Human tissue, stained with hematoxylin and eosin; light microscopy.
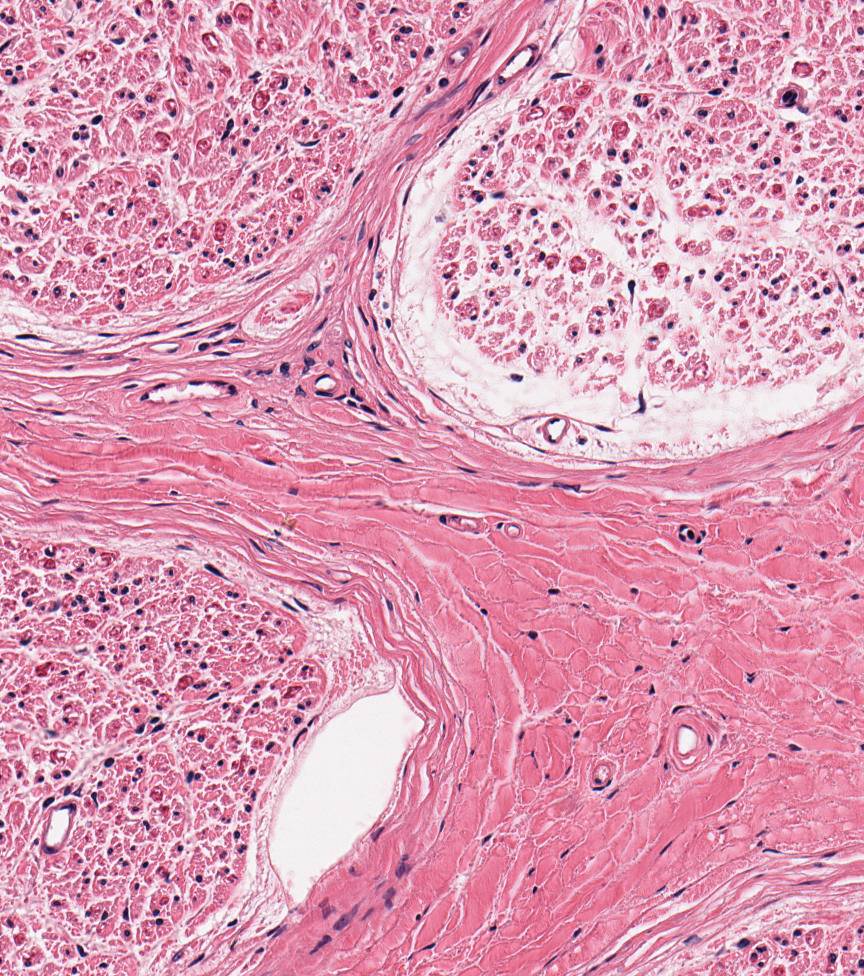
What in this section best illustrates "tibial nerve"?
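This is tibial nerve, cut in cross-section.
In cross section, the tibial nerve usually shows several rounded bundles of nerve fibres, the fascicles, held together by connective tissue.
That fits the three rounded bundles of many small cross-cut profiles at top left, top right and lower left, with fibrous tissue between them.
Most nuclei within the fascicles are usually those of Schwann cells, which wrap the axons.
Here the small pink profiles inside the bundles have dark nuclei scattered among them. Along the lower edge of the top-right bundle, a clear white gap separates it from its surrounding sheath. The nuclei in the fibrous tissue between the bundles are dark and elongated.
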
